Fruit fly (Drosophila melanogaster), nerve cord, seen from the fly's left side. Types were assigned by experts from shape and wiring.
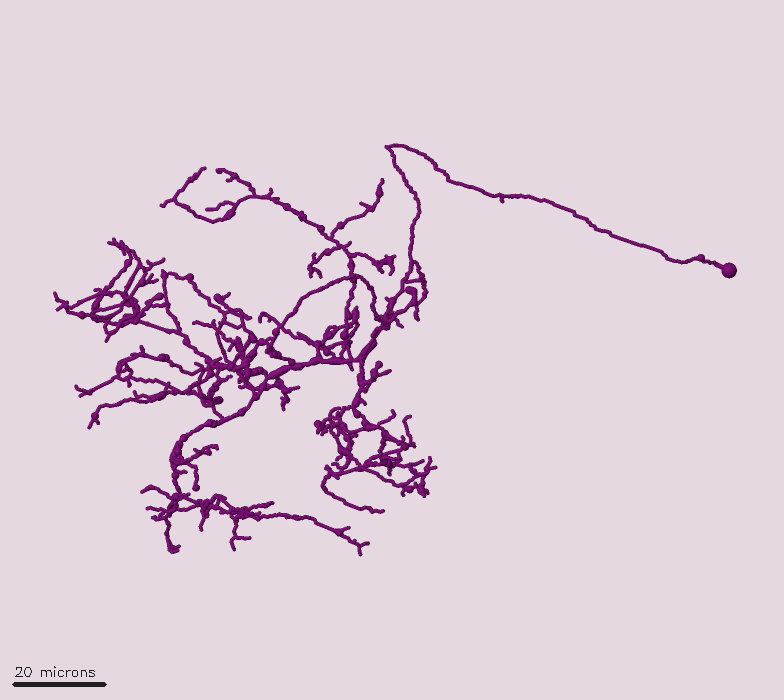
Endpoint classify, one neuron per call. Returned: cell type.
IN03A067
